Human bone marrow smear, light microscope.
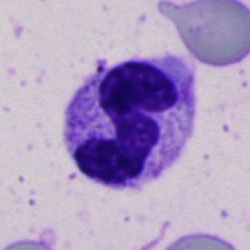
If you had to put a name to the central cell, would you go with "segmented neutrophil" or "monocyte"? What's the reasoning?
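This is a segmented neutrophil.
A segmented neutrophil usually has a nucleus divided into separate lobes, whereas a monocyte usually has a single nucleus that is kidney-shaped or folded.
Here the nucleus is made of connected lobes arranged in an S-shaped curve, which fits the lobed pattern rather than a single kidney-shaped or folded nucleus. Its chromatin is dense, dark purple and clumped. A moderate amount of pale lilac cytoplasm surrounds the nucleus and is filled with fine, faint violet granules.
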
